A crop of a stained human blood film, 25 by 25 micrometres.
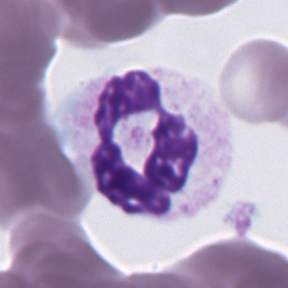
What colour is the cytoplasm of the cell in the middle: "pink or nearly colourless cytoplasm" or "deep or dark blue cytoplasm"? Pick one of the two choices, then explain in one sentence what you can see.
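Pink or nearly colourless cytoplasm. The cytoplasm is pale pink.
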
